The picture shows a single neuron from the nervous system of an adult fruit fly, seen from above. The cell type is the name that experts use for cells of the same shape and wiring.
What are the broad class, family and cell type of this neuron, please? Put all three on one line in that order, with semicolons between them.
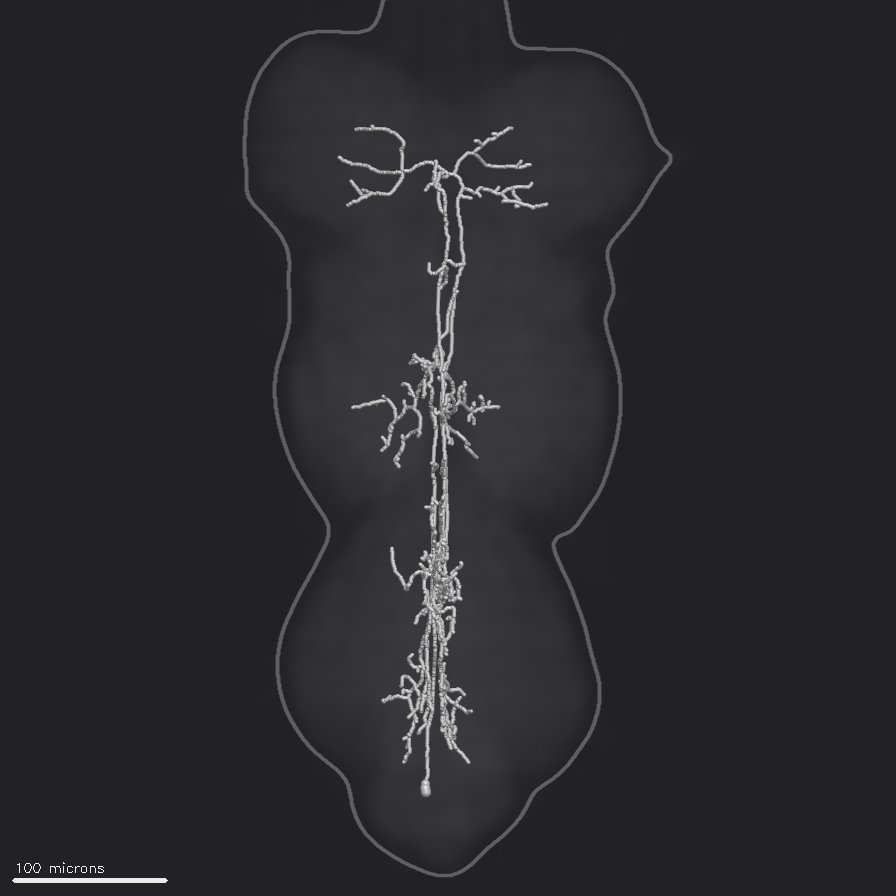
nerve-cord intrinsic neuron; hemilineage 05B; IN05B021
